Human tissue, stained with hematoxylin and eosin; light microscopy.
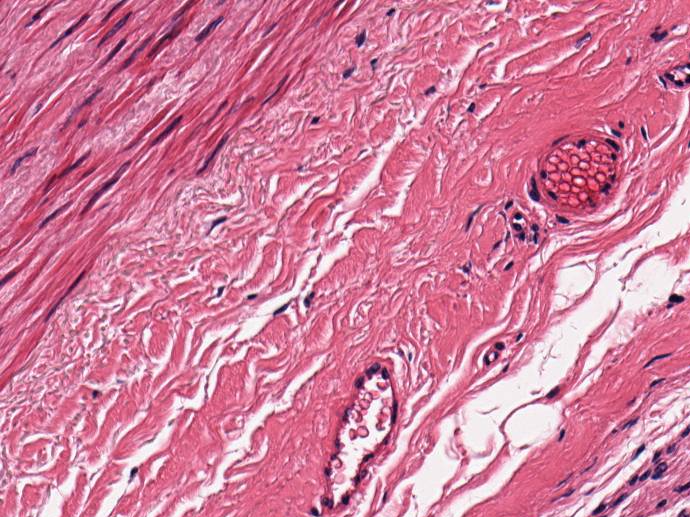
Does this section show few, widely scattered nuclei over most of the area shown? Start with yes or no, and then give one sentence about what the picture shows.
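Yes. Nuclei in the collagenous stroma are sparse, small, dark and spindle-shaped.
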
